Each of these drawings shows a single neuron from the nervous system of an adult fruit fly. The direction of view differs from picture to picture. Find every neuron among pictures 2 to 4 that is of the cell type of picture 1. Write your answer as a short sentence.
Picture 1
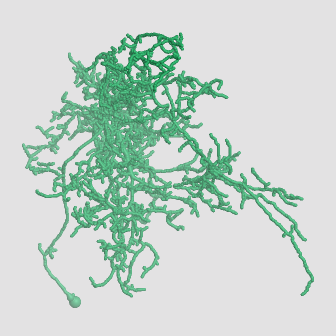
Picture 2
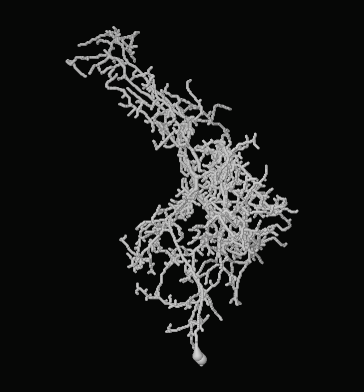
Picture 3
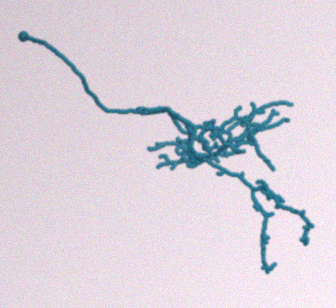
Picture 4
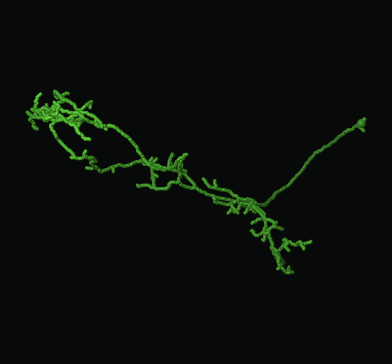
Picture 2 is of the same cell type.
